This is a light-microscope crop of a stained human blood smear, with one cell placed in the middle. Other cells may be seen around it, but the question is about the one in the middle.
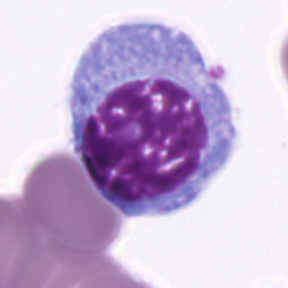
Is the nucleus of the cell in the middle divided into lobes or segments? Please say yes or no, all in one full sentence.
No, one compact round, oval or kidney-shaped mass makes up the nucleus of this cell.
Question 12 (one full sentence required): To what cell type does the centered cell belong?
The cell nearest the centre of this crop is a plasma cell.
